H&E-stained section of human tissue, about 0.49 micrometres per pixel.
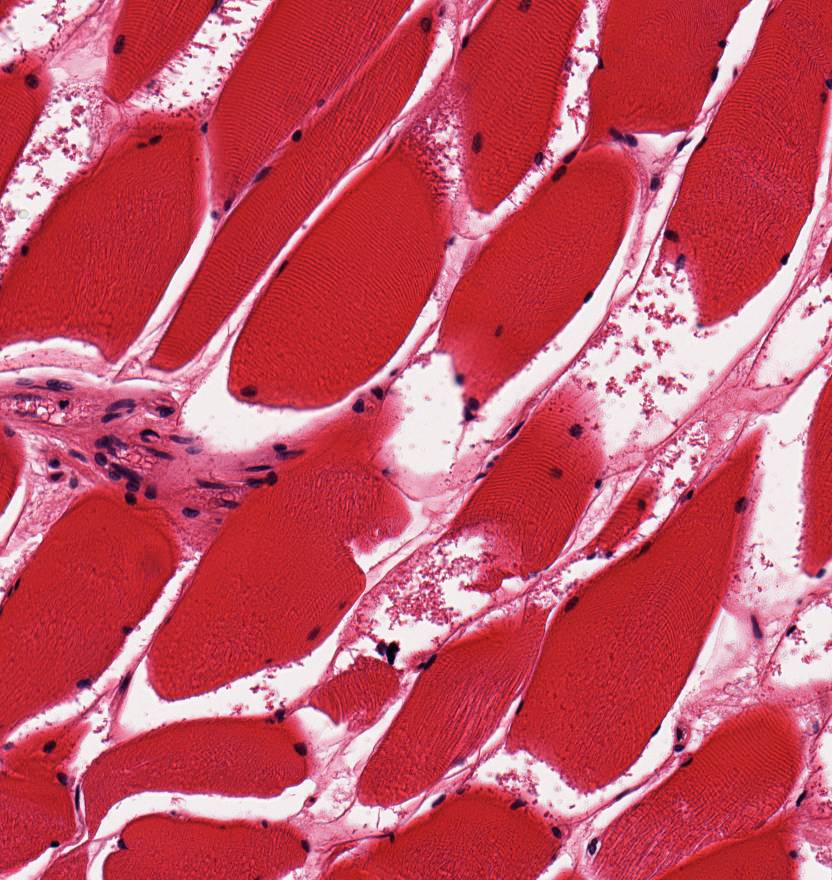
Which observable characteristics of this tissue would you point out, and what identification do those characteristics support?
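Look along the fibres and you'll see fine cross-striations running across their width. Their small dark nuclei sit at the edges, just beneath the surface, and the sarcoplasm takes an even, deep eosin red. There are no fat cells among the fibres. That's skeletal muscle.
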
